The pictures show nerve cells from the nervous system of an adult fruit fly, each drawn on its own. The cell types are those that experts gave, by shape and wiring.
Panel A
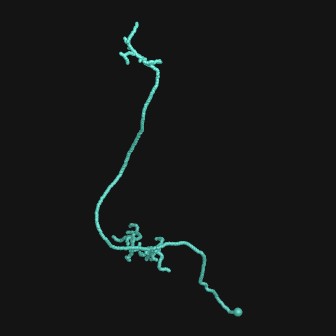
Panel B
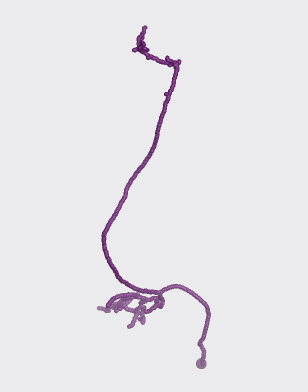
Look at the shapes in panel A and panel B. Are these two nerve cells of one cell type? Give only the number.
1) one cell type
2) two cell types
1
